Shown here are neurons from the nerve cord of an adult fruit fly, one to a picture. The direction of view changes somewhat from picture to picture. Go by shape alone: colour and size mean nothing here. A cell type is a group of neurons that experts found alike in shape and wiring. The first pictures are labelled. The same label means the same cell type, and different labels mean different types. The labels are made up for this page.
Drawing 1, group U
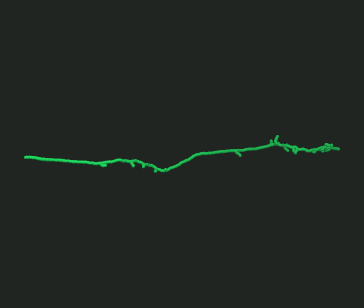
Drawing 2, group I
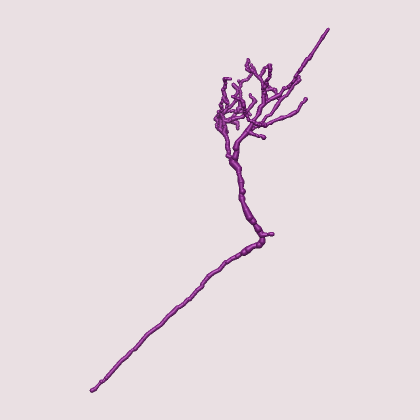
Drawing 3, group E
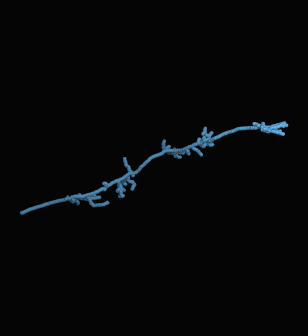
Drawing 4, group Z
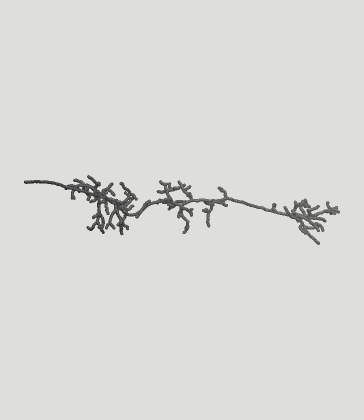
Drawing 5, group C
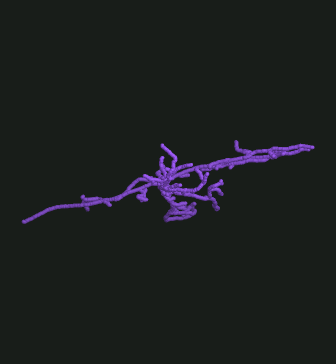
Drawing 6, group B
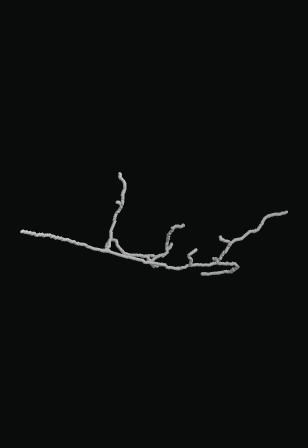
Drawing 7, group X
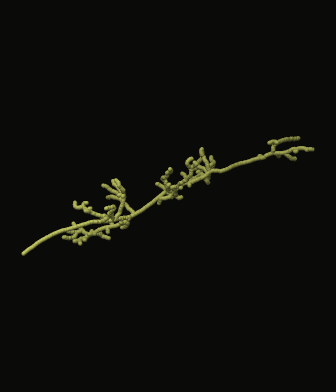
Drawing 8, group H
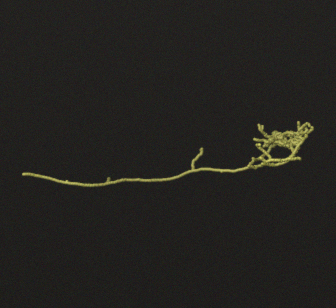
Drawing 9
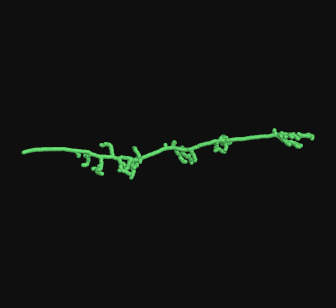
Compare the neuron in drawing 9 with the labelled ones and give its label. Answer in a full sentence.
It belongs to group E.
